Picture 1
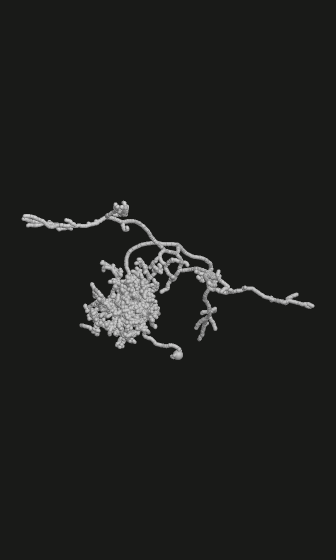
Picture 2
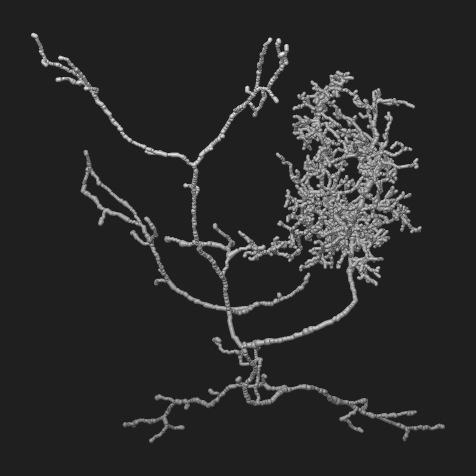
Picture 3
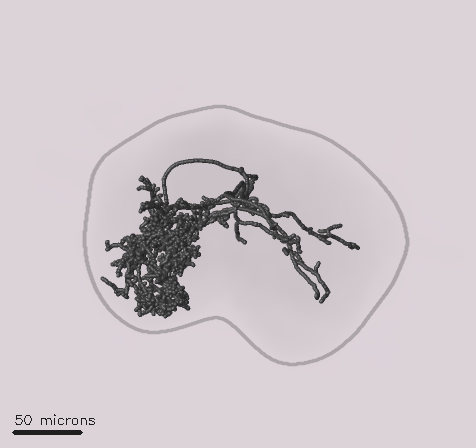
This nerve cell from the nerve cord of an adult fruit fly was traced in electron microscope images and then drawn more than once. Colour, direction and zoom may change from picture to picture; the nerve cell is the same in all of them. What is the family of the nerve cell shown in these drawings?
hemilineage 07B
